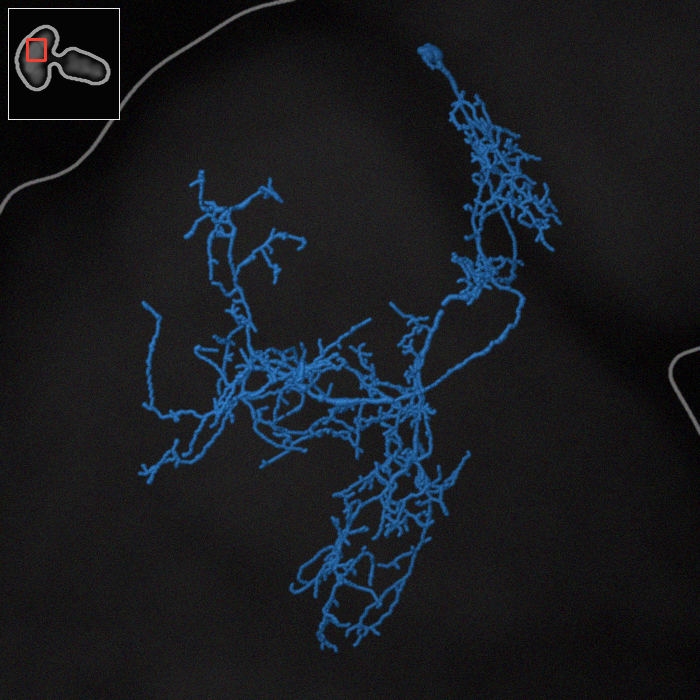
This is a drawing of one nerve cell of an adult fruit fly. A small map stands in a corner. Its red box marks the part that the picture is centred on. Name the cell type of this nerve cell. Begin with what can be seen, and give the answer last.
It lies in the brain. The cell body can be seen at the top of the picture. More than a hundred branch ends can be seen. It is a central-brain intrinsic neuron. It is of cell type LoVP97.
